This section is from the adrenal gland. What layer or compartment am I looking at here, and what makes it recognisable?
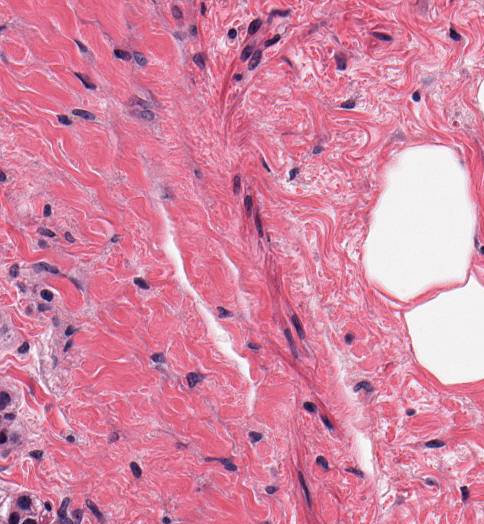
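What you have here is dense connective tissue. Look across the field: almost all of it is pink, wavy bundles of collagen, and there is no epithelium anywhere. Between the bundles lie a few small, dark nuclei, mostly spindle-shaped or oval.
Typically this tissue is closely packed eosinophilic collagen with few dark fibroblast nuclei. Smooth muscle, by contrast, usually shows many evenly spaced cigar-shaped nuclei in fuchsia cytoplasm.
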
